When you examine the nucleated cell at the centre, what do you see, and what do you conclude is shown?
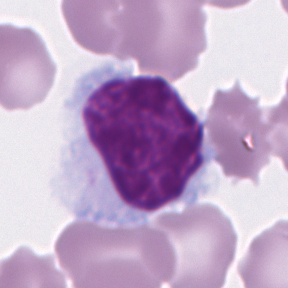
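Description: the border is irregular and fuzzy, most of all on the left. The nucleus, a single rounded mass with a slightly angular outline and no lobes, lies off-centre toward the upper right. No coarse granules are seen in the cytoplasm. Identification: hairy cell.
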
